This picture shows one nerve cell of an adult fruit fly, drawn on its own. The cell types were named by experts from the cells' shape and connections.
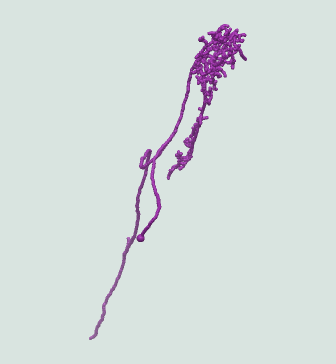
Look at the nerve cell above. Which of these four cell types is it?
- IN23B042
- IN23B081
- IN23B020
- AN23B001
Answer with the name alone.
IN23B081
